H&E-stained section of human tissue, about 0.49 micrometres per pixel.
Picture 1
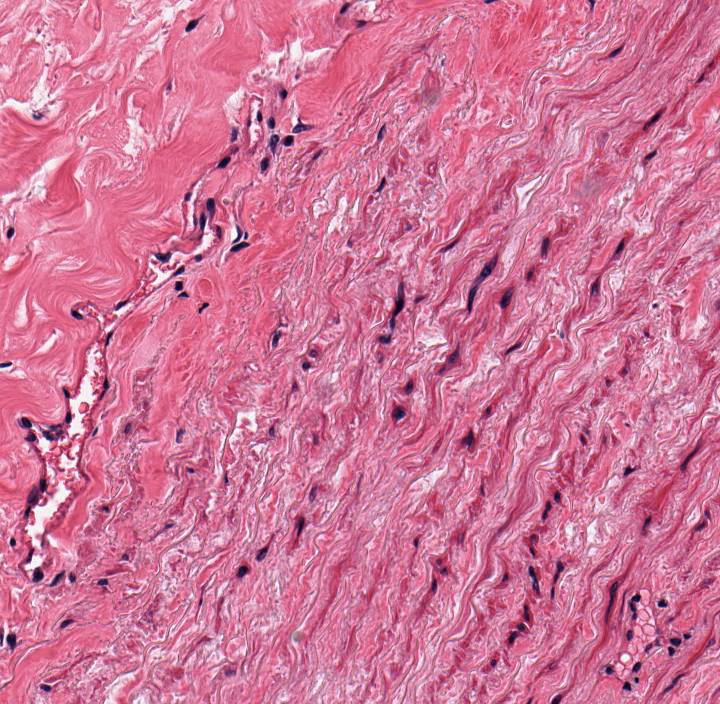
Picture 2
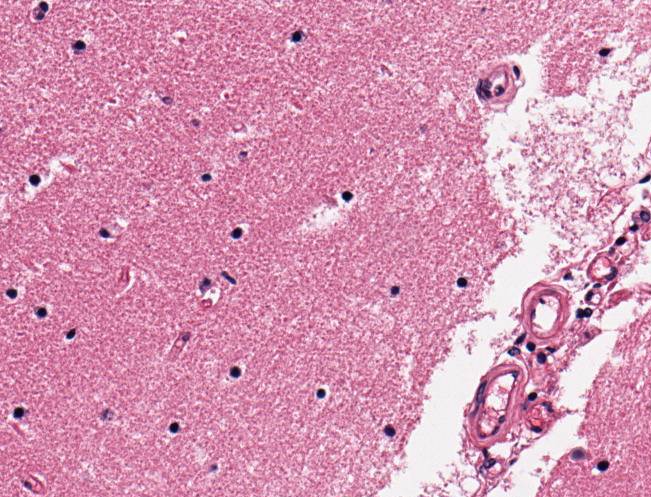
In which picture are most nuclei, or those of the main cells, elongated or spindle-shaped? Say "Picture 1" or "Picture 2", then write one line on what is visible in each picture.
Picture 1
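In picture 1: Scattered spindle cells with dark, elongated, wavy nuclei lie sparsely among the collagen fibres.
In picture 2: Small round dark nuclei are scattered singly and fairly evenly through the pink matrix.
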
